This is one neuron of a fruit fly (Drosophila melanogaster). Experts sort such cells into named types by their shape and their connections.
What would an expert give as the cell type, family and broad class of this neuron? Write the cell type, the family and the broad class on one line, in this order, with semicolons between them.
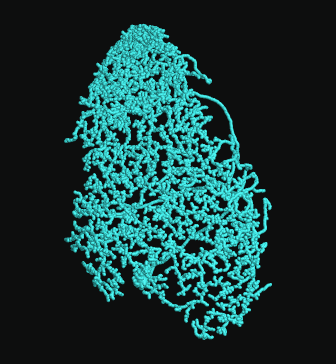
Li29; Li; optic-lobe intrinsic neuron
